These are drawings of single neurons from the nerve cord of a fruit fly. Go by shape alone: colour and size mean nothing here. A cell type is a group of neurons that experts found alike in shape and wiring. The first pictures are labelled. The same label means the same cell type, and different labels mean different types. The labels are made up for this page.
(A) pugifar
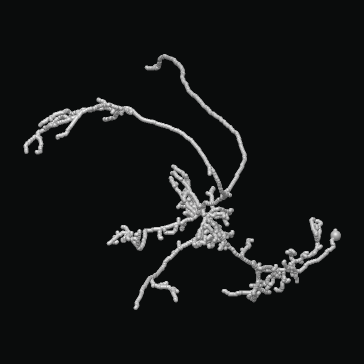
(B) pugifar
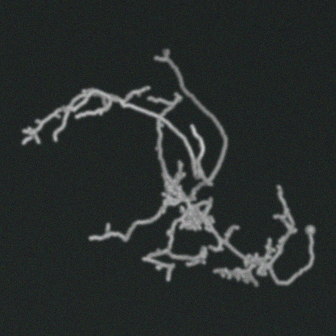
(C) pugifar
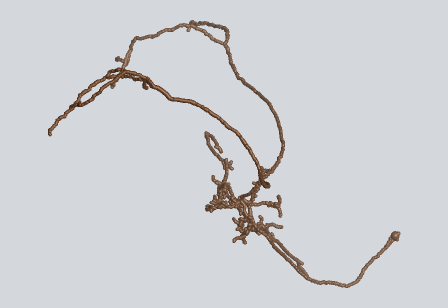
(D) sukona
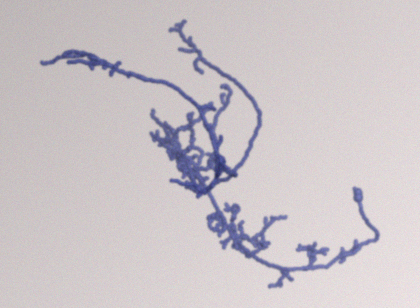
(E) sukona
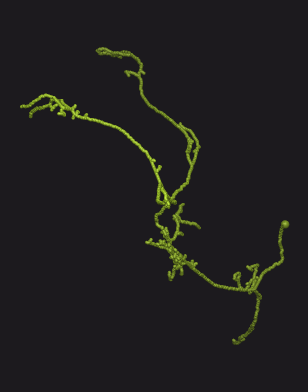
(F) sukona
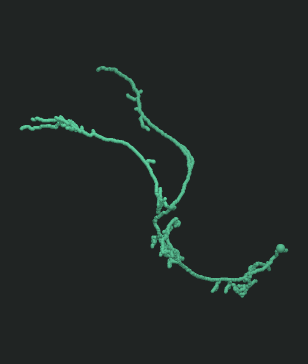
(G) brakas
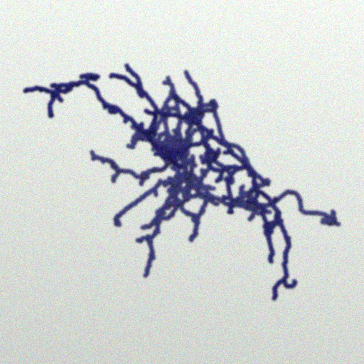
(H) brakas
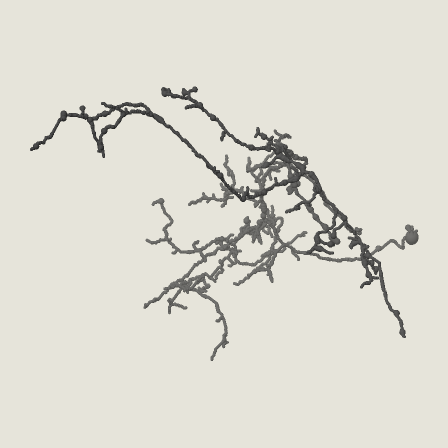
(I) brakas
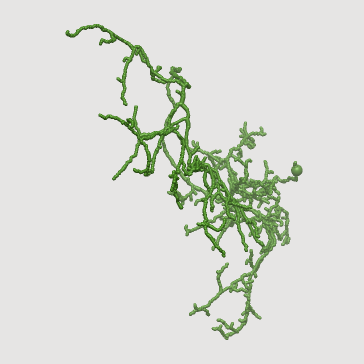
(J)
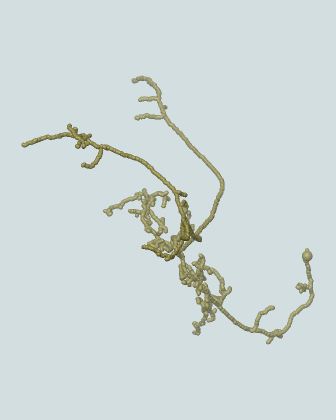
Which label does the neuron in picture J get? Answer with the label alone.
sukona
